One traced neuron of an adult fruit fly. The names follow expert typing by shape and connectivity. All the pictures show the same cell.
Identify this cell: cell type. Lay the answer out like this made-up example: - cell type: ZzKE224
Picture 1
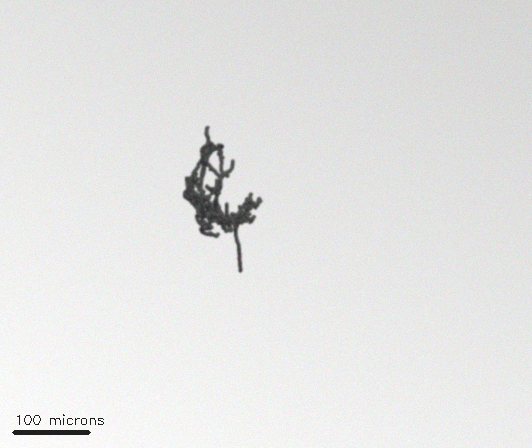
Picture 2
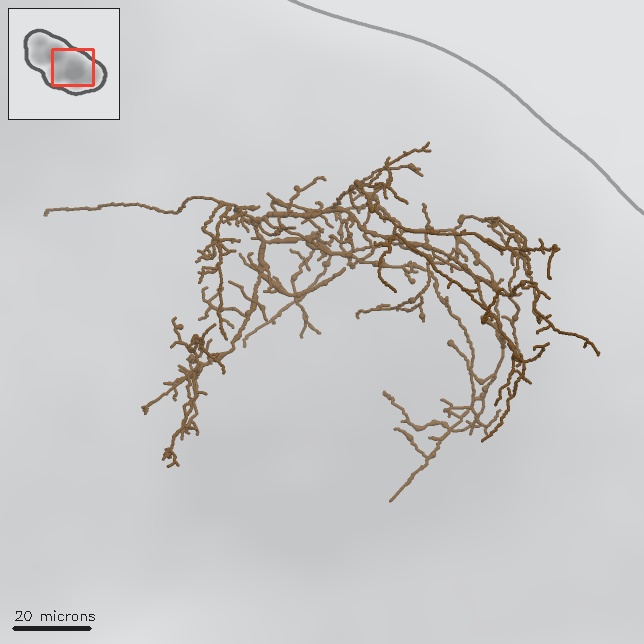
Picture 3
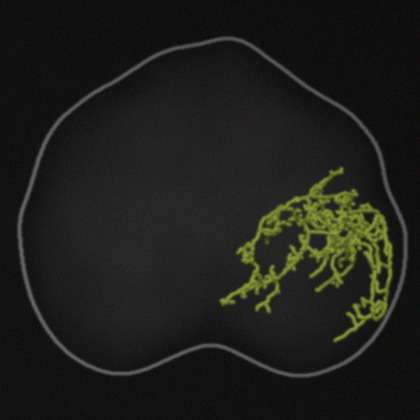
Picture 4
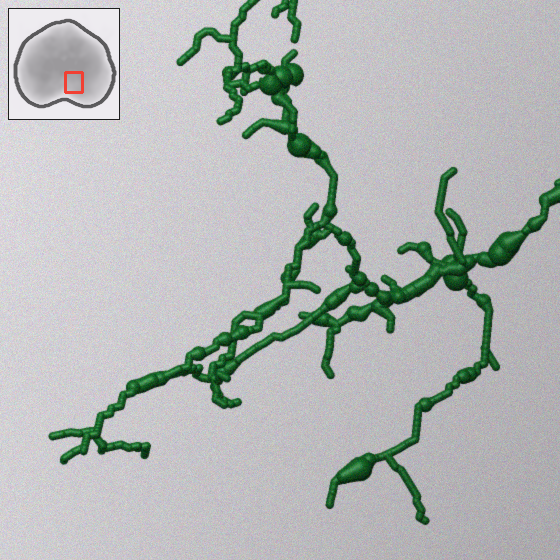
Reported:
- cell type: IN03A044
